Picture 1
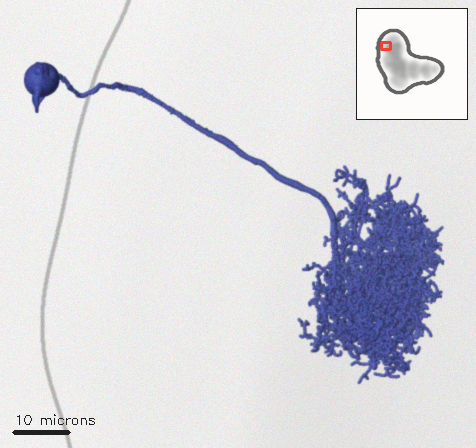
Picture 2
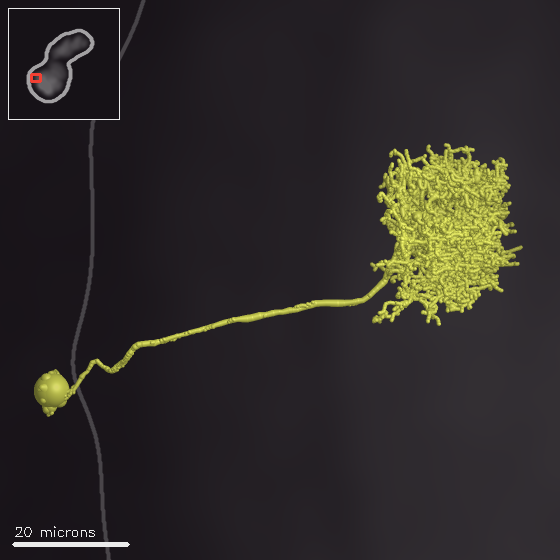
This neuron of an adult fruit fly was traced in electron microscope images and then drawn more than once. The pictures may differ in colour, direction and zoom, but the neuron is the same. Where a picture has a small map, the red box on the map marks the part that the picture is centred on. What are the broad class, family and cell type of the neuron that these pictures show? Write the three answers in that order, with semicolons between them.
optic-lobe intrinsic neuron; Pm; Pm4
